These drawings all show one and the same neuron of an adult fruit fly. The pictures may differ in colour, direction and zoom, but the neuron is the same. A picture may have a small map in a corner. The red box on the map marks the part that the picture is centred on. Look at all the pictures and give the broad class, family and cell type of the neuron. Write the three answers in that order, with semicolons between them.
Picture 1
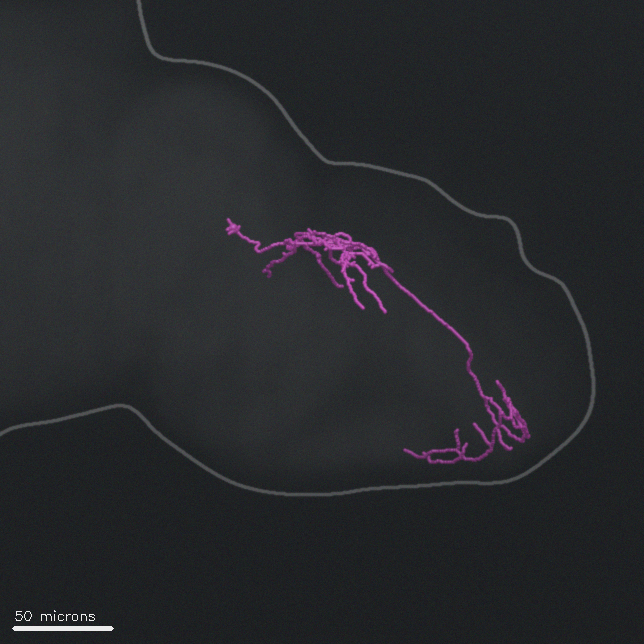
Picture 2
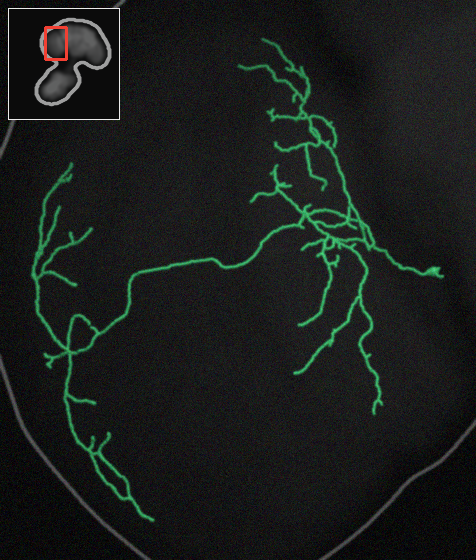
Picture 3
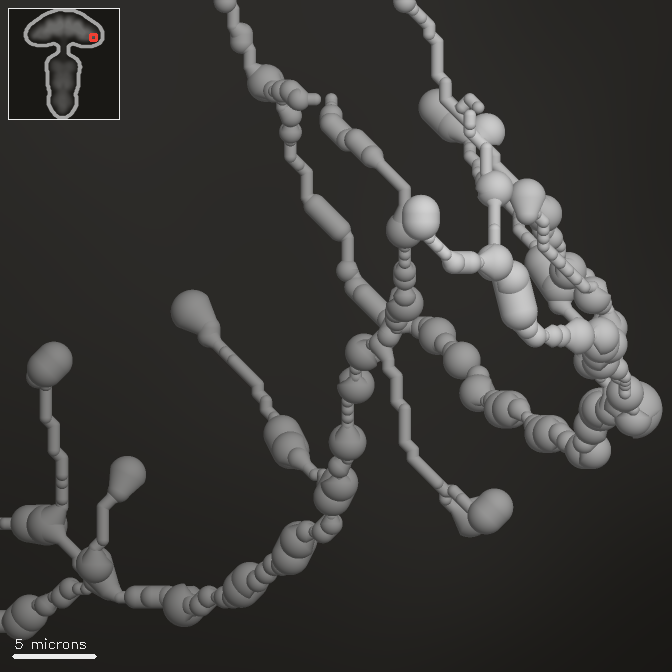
optic-lobe intrinsic neuron; Cm; Cm25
